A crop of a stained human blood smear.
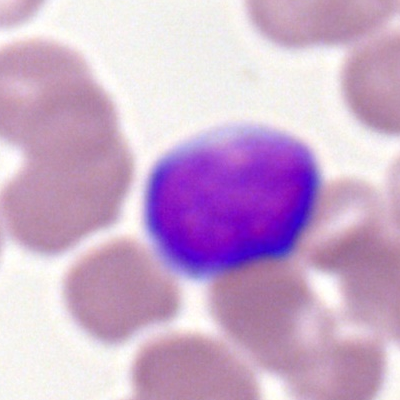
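Myeloblast, the central cell in this stained blood smear. The nucleus occupies nearly the whole cell, and its chromatin stains deep purple throughout. Cytoplasm is limited to a thin blue rim at the cell edge.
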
